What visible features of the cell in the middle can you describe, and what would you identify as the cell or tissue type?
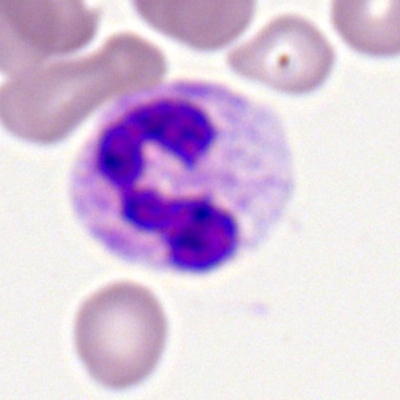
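Taking each point in turn, the cell has a round, smooth outline. Its nucleus lies mostly toward the left side, and no nucleoli are visible within it. In the cytoplasm, the granules are fine and faint. This is a segmented neutrophil.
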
